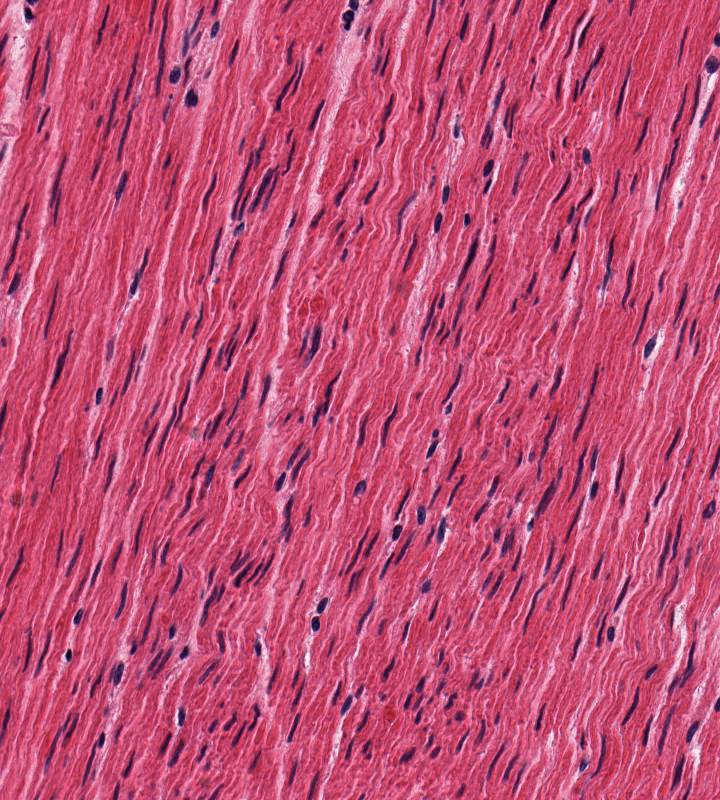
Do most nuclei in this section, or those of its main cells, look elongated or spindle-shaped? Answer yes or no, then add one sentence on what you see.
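Yes. The nuclei are elongated and dark purple, with their long axes aligned with the fibres.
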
